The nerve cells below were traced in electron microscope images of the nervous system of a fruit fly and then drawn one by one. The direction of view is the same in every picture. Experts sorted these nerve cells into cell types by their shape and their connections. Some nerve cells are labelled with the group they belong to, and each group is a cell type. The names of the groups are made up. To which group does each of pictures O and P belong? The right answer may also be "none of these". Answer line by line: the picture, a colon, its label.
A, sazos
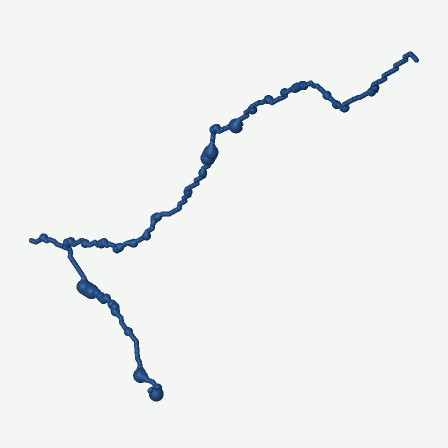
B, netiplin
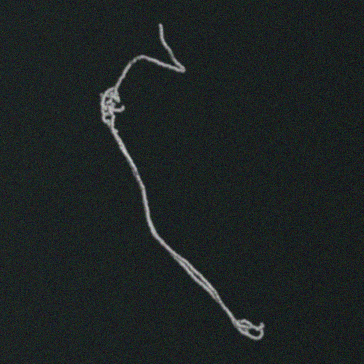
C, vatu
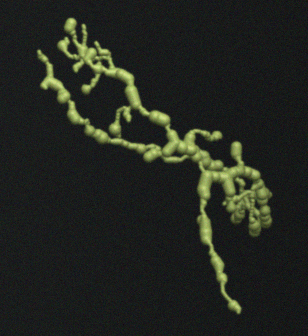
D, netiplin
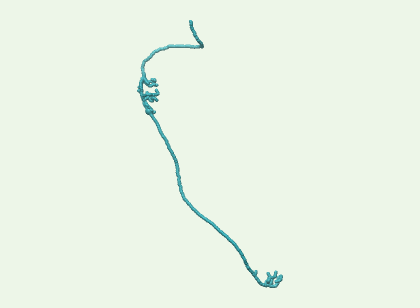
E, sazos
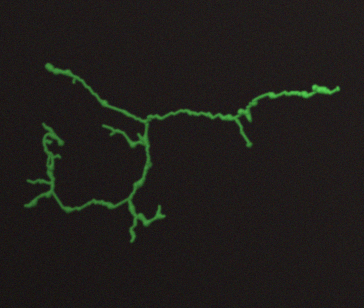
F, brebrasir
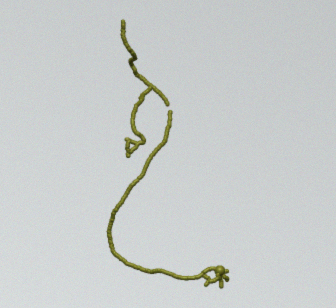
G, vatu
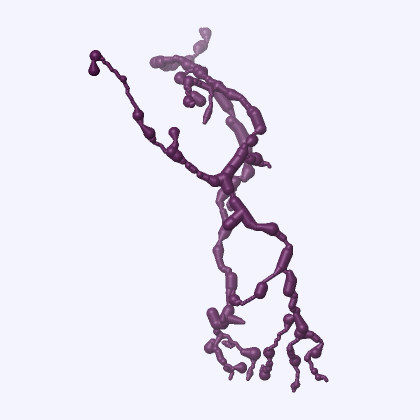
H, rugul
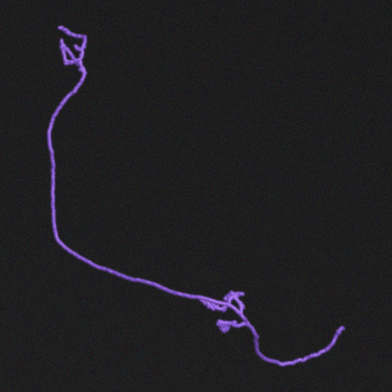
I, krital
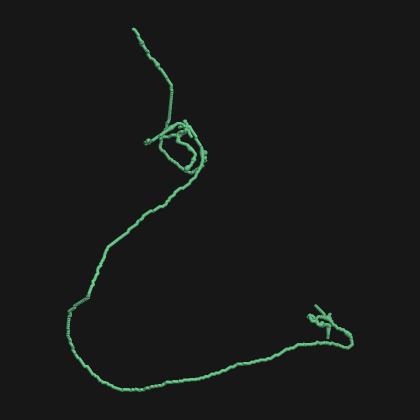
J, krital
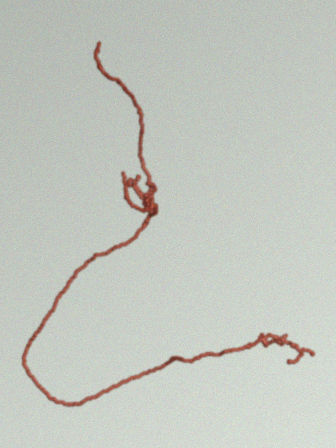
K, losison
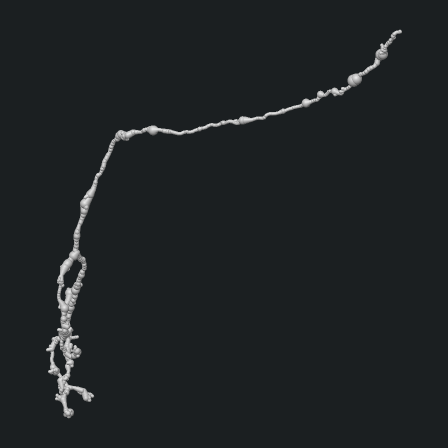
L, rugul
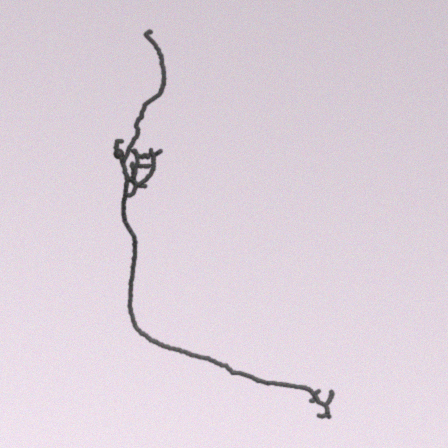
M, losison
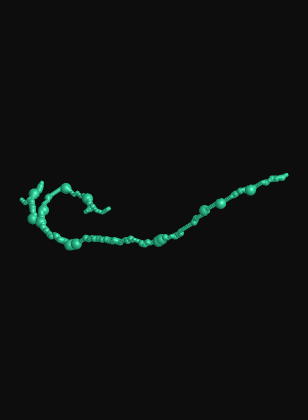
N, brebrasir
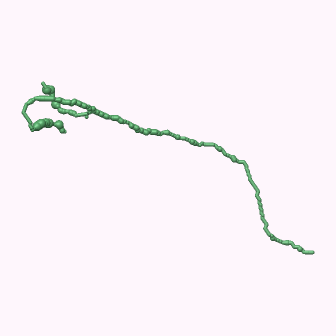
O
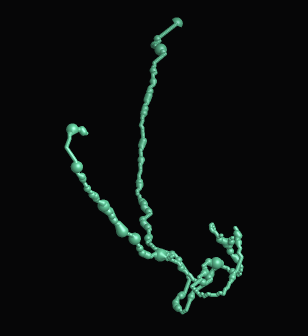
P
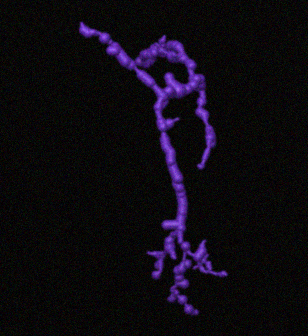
O: none of these
P: vatu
